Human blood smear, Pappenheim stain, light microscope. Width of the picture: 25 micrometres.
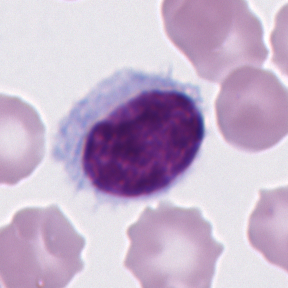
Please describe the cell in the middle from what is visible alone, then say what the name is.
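Look at the border first: fine hair-like projections fringe it. The cytoplasm is pale blue and is widest on the upper left side of the nucleus. The nucleus sits toward the lower right of the cell, and its outline is oval and smooth, with no indentation or lobes. The cell comes to about 14 by 11 micrometres and the nucleus to about 11 by 8 micrometres, so the nucleus takes up about 60% of the cell's area. This is a hairy cell.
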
